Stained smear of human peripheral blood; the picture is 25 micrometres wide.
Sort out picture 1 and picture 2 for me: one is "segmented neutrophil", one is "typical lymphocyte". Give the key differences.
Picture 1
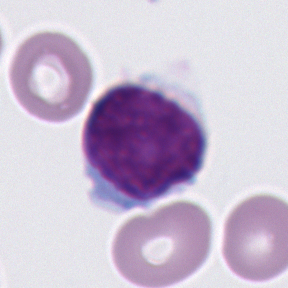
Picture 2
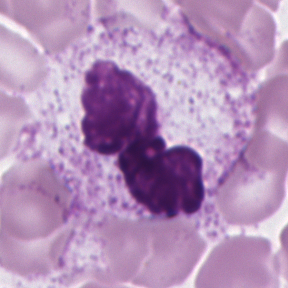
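The first picture is the typical lymphocyte, and the second is the segmented neutrophil. In the lymphocyte the nucleus takes up nearly the whole cell, so there's only a scant rim of cytoplasm, most of it a small pale blue patch at the lower left of the nucleus. The neutrophil, by contrast, has plenty of very pale cytoplasm around a nucleus of two lobes joined at a narrow waist, lying diagonally from upper left to lower right.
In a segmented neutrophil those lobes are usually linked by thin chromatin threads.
Granules are the other clear difference: none show in the lymphocyte, while fine violet ones are scattered all through the neutrophil's cytoplasm without hiding the nucleus.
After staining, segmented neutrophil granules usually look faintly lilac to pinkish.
The chromatin is dark purple in both, densely clumped in the lymphocyte and densely stained in the neutrophil.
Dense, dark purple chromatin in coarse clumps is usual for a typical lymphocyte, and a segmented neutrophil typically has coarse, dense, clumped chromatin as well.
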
